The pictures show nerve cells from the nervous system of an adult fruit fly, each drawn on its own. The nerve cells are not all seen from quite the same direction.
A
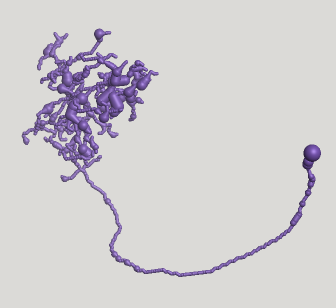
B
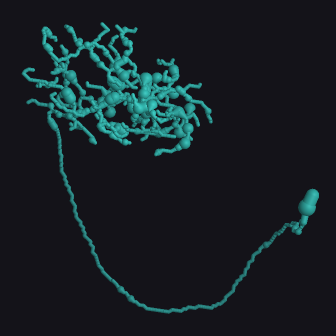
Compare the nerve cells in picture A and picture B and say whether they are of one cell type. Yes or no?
yes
